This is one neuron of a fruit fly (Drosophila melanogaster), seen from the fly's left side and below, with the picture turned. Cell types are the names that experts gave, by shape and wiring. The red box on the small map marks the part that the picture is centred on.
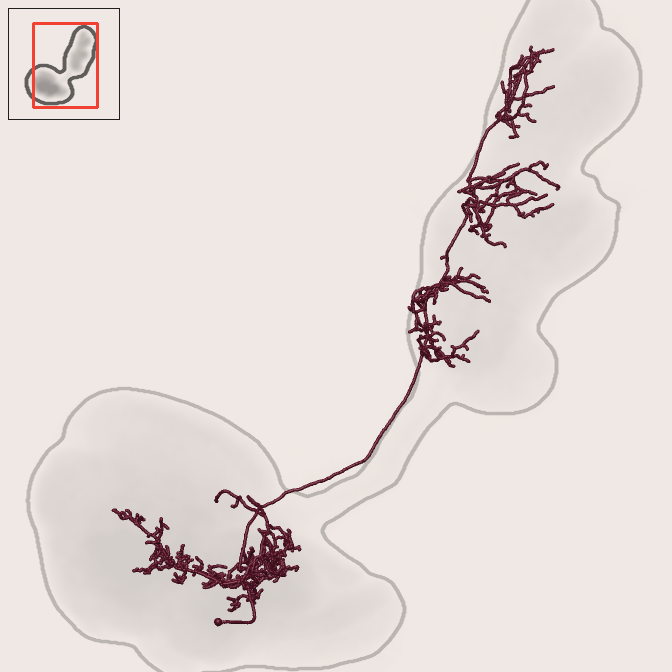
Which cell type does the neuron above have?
DNge032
